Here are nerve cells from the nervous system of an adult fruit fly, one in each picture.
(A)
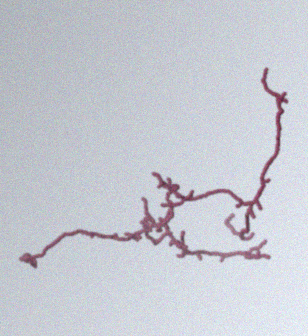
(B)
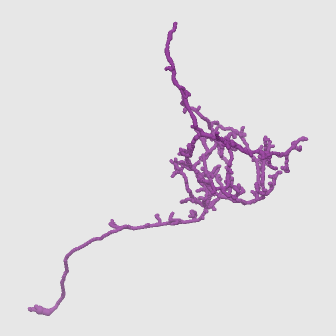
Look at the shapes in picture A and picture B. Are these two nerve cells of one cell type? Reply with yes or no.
no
